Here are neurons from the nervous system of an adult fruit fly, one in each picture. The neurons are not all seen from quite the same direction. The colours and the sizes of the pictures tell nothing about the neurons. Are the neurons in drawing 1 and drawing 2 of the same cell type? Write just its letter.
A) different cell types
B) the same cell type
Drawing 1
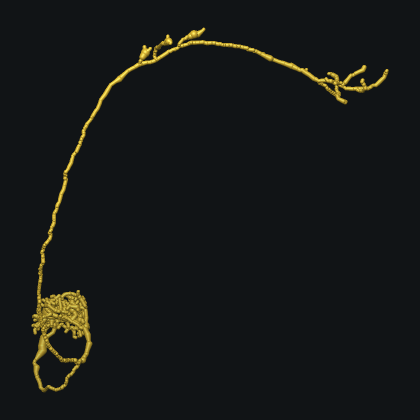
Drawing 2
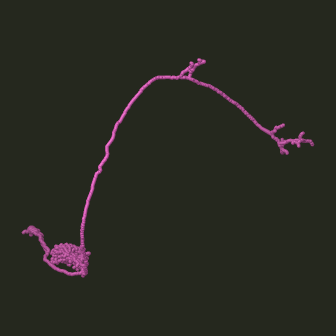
B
